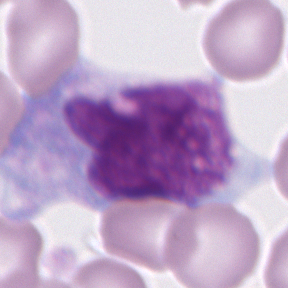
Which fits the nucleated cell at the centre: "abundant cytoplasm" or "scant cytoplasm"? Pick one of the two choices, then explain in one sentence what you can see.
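Abundant cytoplasm. The cytoplasm is abundant and lies mostly to the left of the nucleus.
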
